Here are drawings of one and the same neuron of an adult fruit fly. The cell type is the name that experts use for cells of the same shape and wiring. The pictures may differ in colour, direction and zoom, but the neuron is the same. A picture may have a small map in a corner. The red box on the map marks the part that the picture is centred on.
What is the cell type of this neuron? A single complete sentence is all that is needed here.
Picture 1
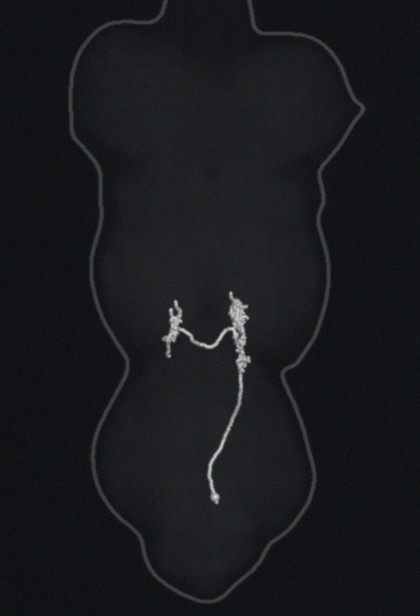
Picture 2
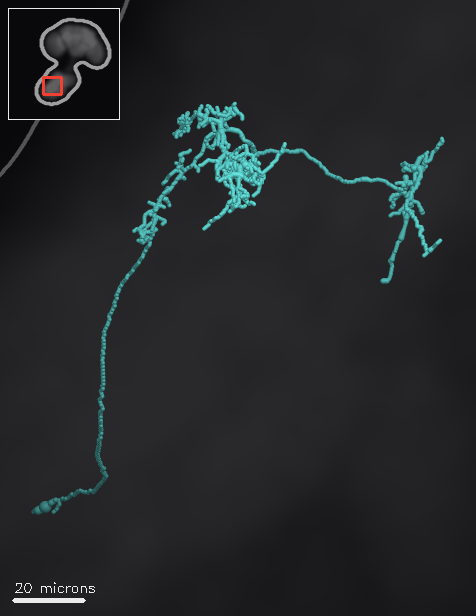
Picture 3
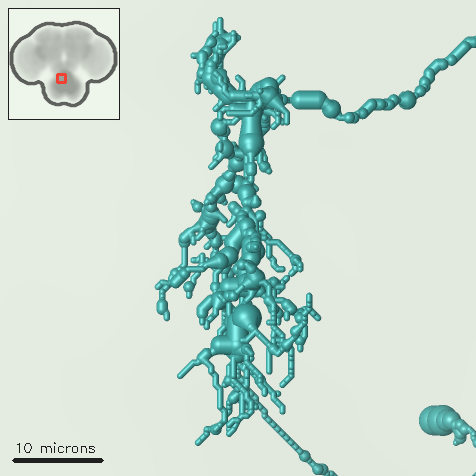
This neuron belongs to the cell type IN06A056.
